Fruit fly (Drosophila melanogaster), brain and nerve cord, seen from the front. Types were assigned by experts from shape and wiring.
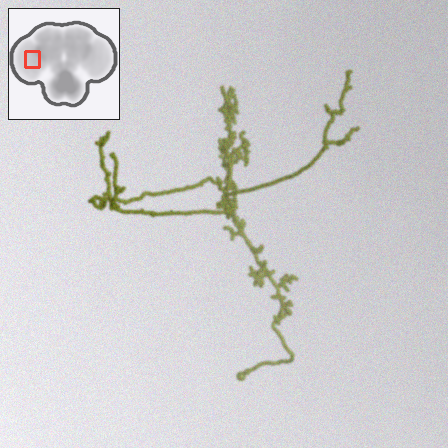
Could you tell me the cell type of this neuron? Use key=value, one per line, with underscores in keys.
cell_type=Y12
